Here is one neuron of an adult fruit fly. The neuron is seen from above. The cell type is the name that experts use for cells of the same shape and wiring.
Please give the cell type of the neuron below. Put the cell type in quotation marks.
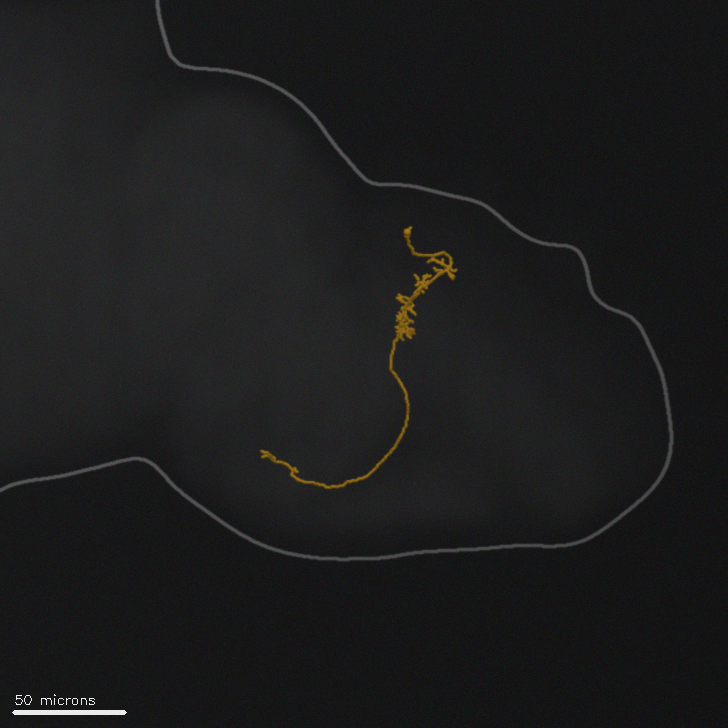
"Tm5c"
